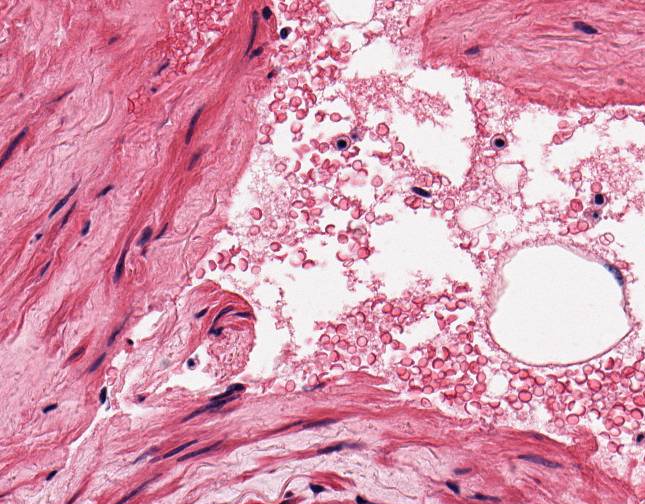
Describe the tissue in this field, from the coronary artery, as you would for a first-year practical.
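Muscle bundle along lower edge, running roughly horizontally. Muscle cell nuclei elongated, cigar-shaped, dark. Central space: red blood cells with pale pink wispy material between them. A few scattered cells with round dark nuclei among the red blood cells.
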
